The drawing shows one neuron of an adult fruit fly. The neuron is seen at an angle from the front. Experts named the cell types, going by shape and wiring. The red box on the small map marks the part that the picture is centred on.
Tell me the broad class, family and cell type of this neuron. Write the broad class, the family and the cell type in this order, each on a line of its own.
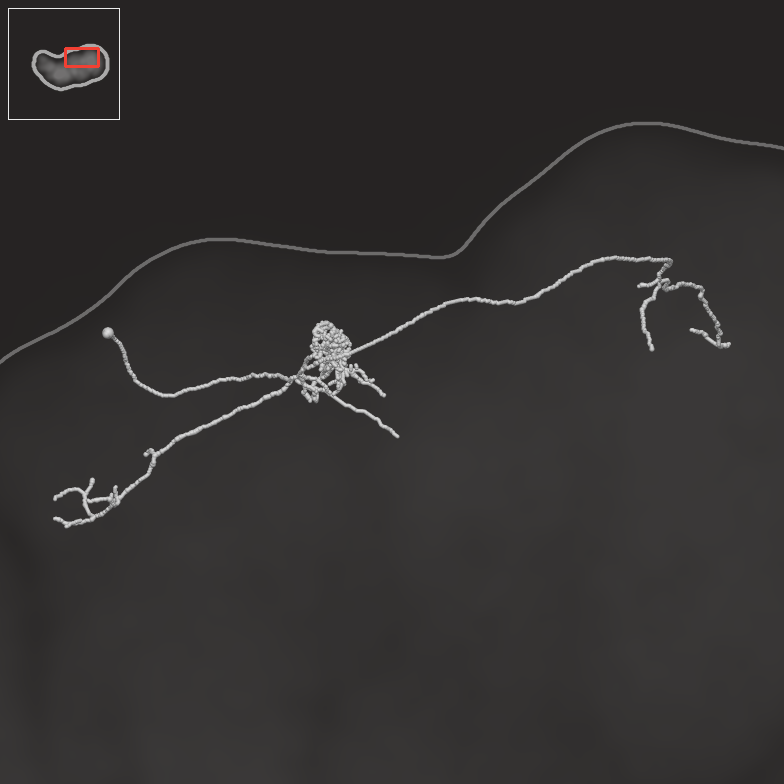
central-brain intrinsic neuron
hemilineage DL1_dorsal
MBON17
